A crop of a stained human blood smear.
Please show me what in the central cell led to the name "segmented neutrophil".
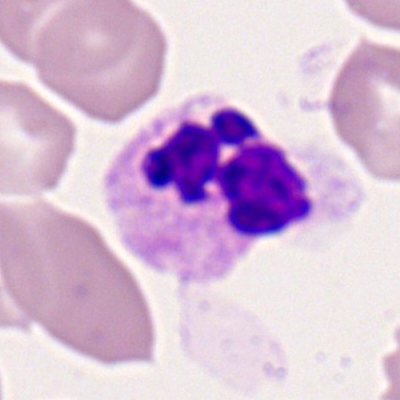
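Checking the nucleus first: it is divided into several separate lobes.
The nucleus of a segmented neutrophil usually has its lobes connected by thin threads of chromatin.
Next, the chromatin is dark purple and coarsely clumped.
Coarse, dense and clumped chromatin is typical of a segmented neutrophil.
The chromatin therefore fits the name. Last, the cytoplasm is plentiful and pale pinkish-lilac, holding fine, faint granules.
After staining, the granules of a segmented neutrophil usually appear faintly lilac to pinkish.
The granules fit as well, and the cell is a segmented neutrophil.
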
